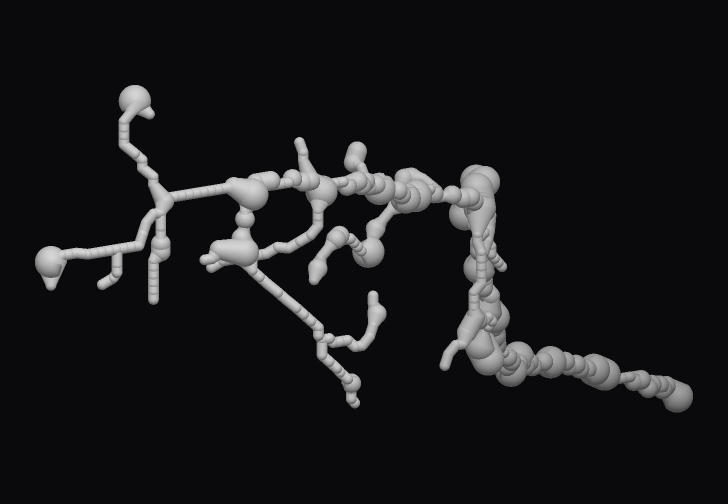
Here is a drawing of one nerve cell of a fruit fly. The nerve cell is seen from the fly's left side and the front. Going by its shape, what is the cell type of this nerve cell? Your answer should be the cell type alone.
SNta35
